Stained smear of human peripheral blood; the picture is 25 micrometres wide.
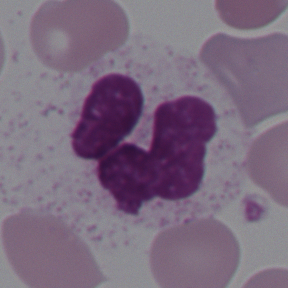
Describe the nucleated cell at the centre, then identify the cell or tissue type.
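The chromatin is dense and dark purple, broken by only a few small paler spots. No nucleoli are visible in the nucleus. Small pinkish-violet granules are scattered through the cytoplasm, and no vacuoles are present. This is a segmented neutrophil.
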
